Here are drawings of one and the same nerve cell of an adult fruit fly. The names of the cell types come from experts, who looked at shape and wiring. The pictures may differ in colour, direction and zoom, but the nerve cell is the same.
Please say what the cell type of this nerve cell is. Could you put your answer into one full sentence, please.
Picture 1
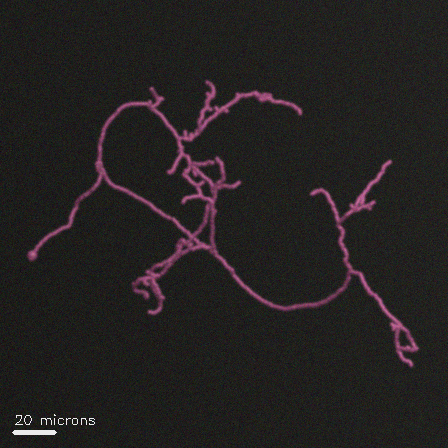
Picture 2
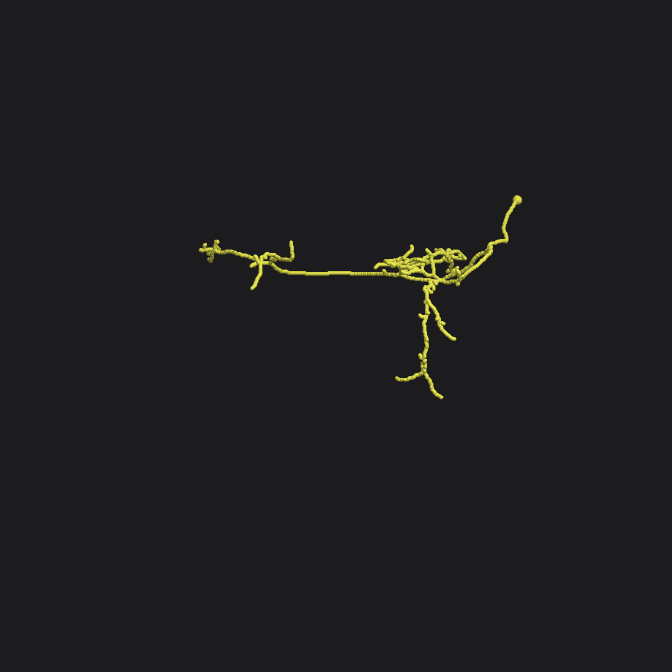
This nerve cell is typed as CRE003_b.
